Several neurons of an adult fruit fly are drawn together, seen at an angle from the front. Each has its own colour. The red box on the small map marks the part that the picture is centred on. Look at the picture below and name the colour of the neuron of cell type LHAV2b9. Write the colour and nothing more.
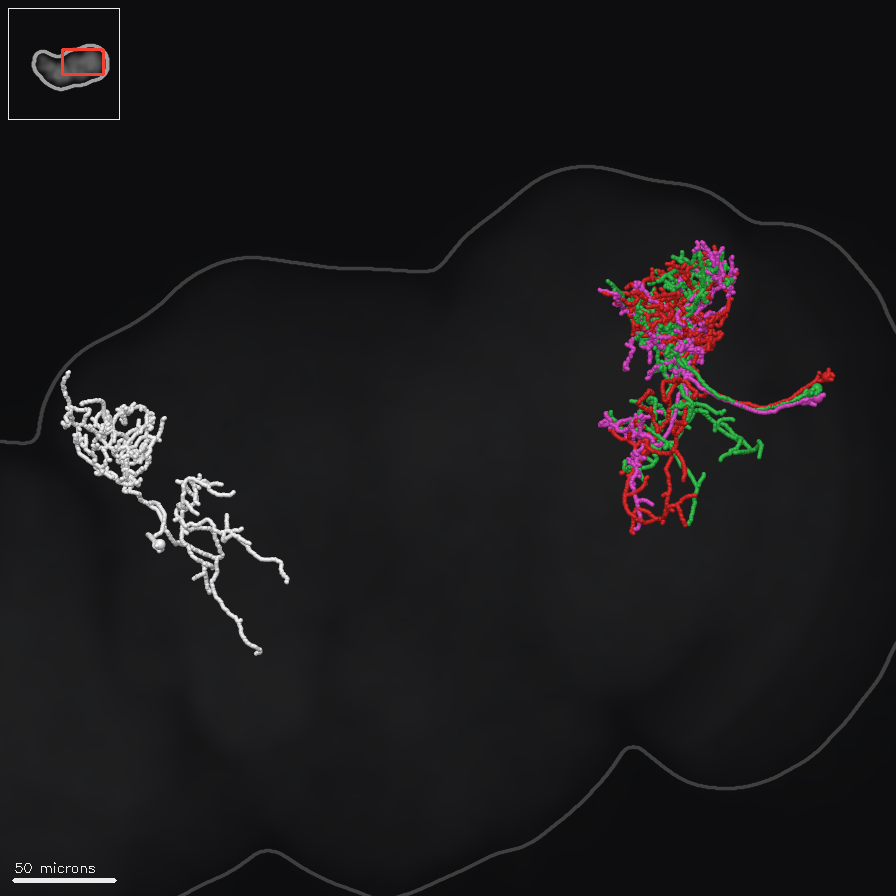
white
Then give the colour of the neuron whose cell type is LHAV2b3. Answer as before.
green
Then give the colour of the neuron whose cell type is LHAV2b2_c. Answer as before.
red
